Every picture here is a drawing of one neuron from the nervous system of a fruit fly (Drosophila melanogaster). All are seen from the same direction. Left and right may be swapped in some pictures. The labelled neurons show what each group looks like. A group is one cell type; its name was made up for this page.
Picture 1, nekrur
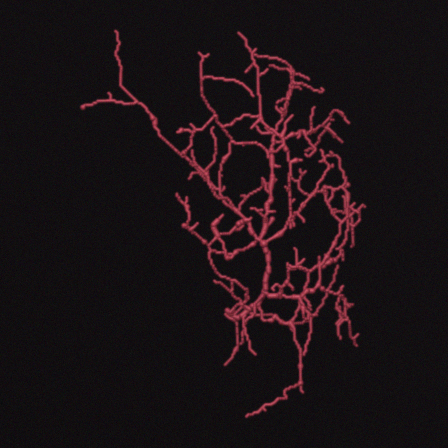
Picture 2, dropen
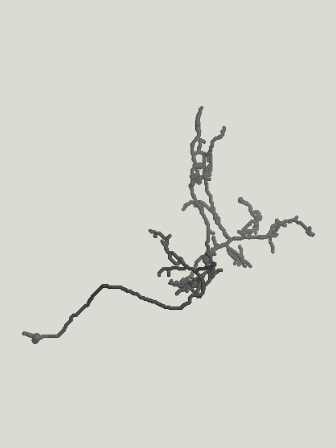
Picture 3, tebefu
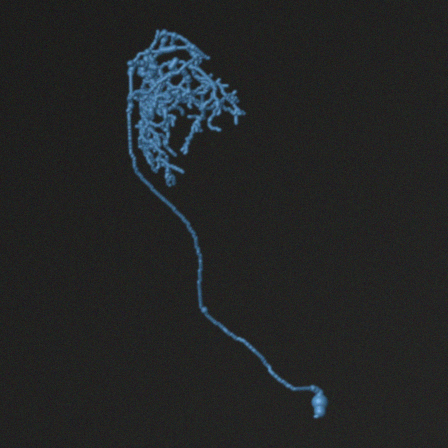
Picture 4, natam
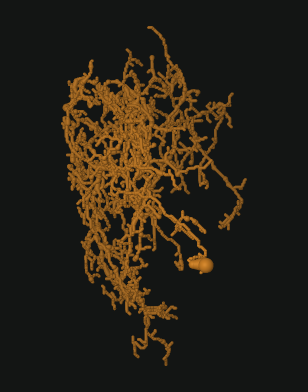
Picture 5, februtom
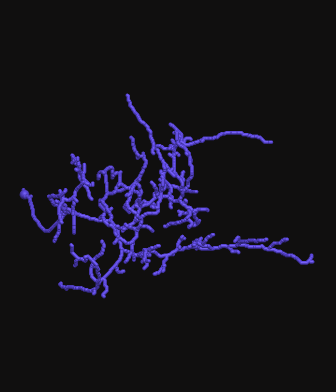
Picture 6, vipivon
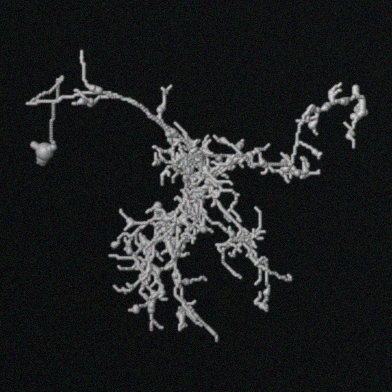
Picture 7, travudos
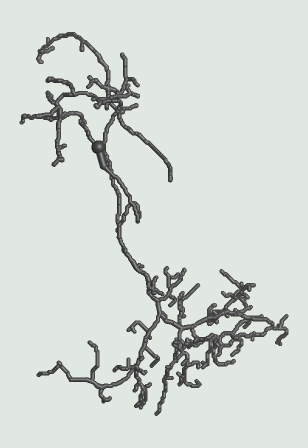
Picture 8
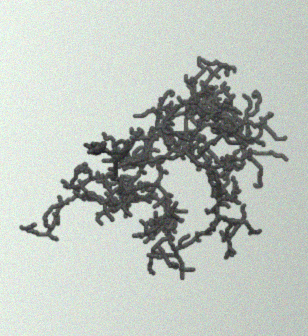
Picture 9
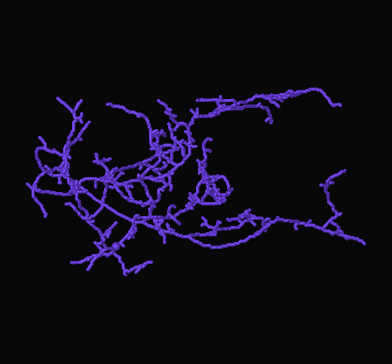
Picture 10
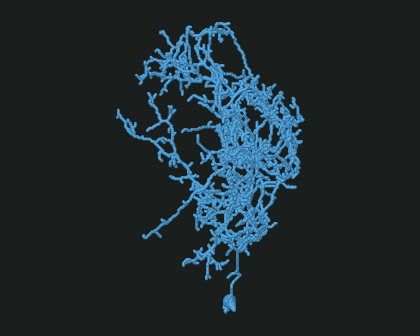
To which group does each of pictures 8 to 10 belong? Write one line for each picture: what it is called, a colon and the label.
8: natam
9: februtom
10: natam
